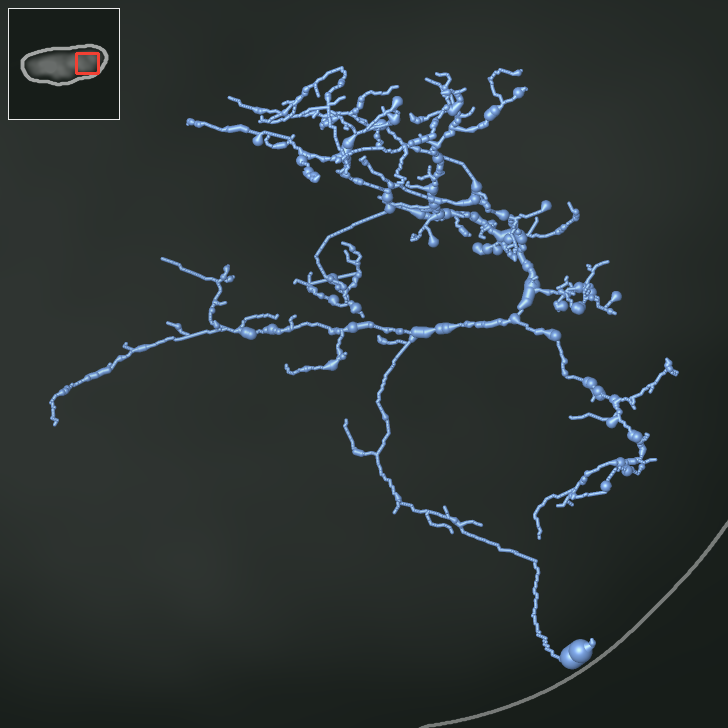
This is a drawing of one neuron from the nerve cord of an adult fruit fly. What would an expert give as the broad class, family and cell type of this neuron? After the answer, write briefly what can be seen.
Its broad class is nerve-cord intrinsic neuron. The family is hemilineage 16B. Its cell type is IN16B096. The picture shows dozens of branch ends. As drawn here it is about as wide as it is tall.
